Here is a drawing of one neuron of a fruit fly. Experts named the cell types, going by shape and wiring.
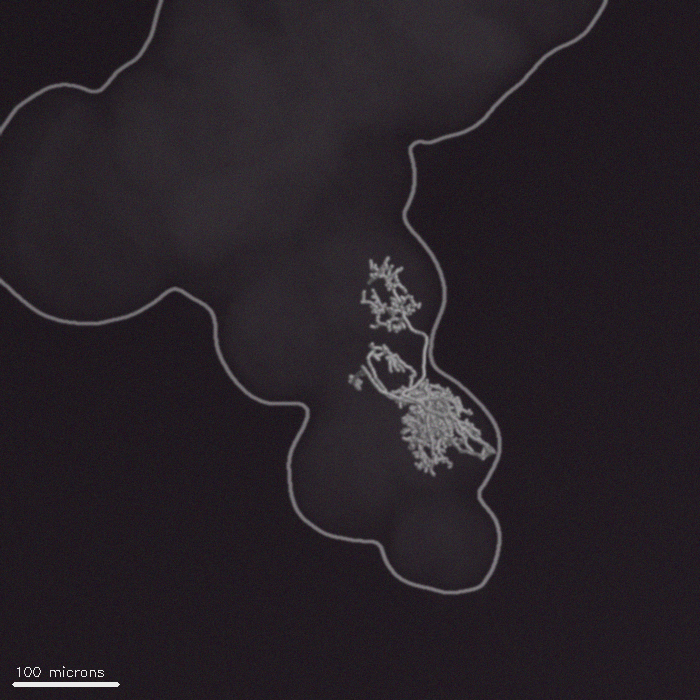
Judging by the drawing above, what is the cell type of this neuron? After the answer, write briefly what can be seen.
Its cell type is IN02A003. Its broad class is nerve-cord intrinsic neuron. By the scale bar it is about 200 microns tall in this view. In this view it is taller than it is wide.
